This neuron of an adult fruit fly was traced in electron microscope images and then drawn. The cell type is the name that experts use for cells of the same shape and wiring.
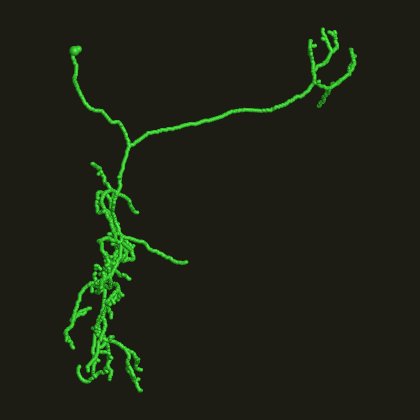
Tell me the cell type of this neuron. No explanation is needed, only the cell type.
AOTU051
